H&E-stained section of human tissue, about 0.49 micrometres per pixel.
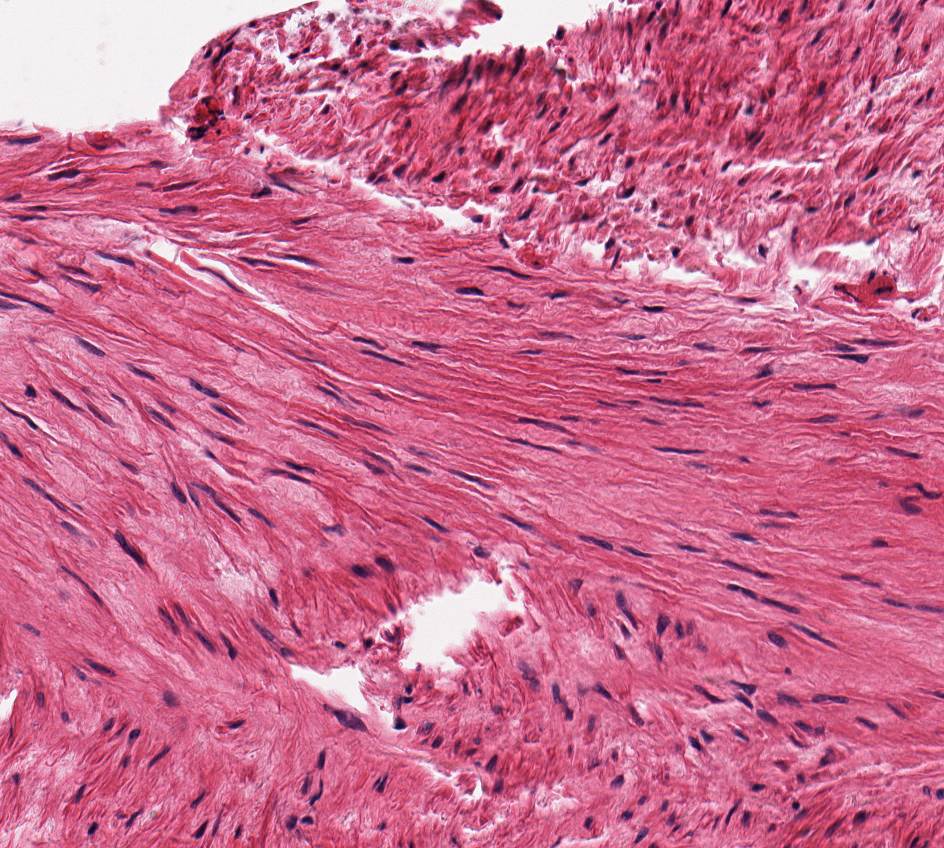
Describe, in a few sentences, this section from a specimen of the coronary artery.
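The field shows long eosinophilic fibres arranged in bundles that run across most of it, mainly from left to right. Their nuclei are dark, elongated and spindle-shaped, and lie parallel to the surrounding fibres. No epithelium, glands or fat cells are present anywhere in the field. The upper left corner is blank background beyond the torn edge of the tissue.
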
